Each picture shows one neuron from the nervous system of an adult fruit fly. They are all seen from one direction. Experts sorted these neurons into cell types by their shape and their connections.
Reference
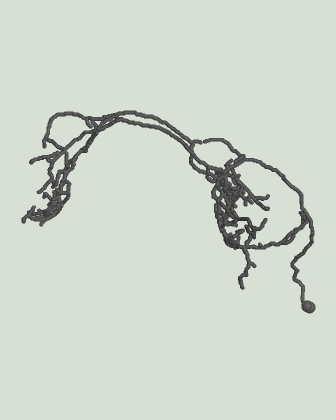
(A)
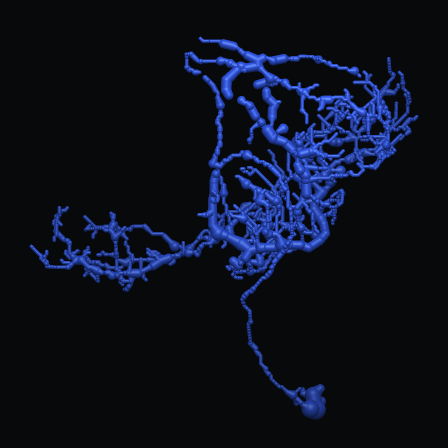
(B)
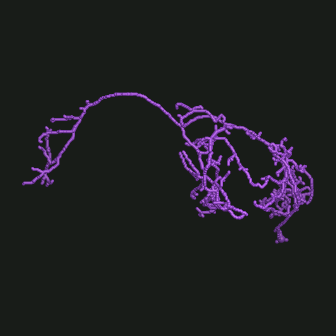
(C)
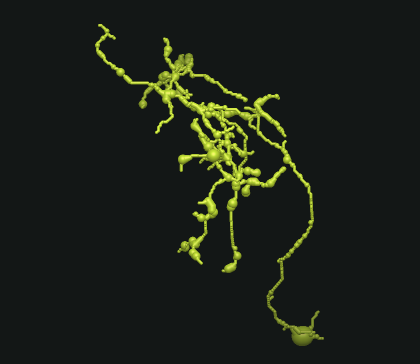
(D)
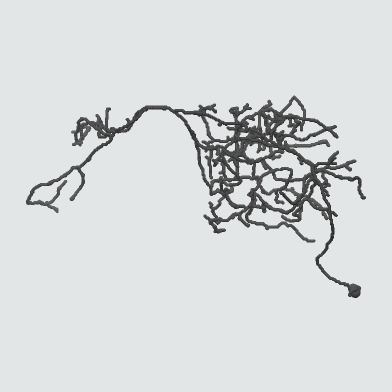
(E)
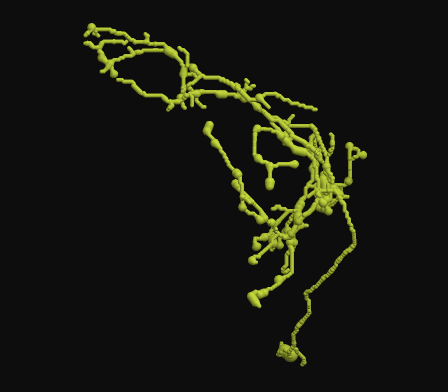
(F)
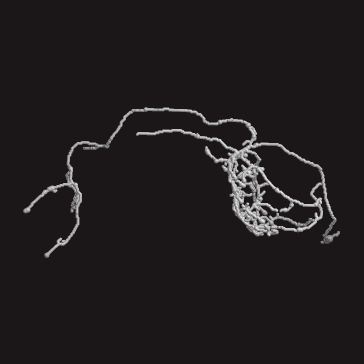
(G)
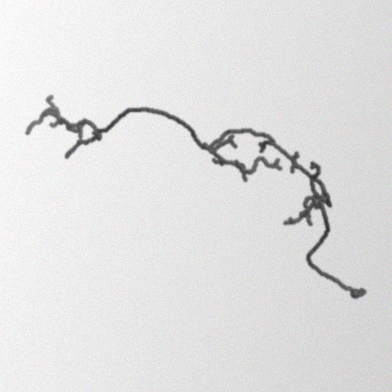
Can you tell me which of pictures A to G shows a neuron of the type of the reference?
F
